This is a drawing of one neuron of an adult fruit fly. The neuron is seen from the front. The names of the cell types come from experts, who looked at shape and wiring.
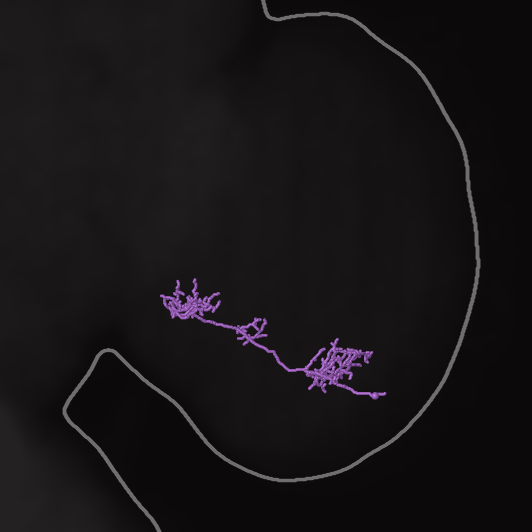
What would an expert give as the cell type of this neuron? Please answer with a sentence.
The cell type is TmY21.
